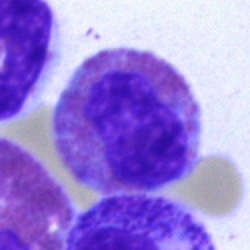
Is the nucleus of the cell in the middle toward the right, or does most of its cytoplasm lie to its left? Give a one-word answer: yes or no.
Yes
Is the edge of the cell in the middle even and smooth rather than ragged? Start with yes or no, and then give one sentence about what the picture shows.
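Yes. The cell outline is round and smooth.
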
